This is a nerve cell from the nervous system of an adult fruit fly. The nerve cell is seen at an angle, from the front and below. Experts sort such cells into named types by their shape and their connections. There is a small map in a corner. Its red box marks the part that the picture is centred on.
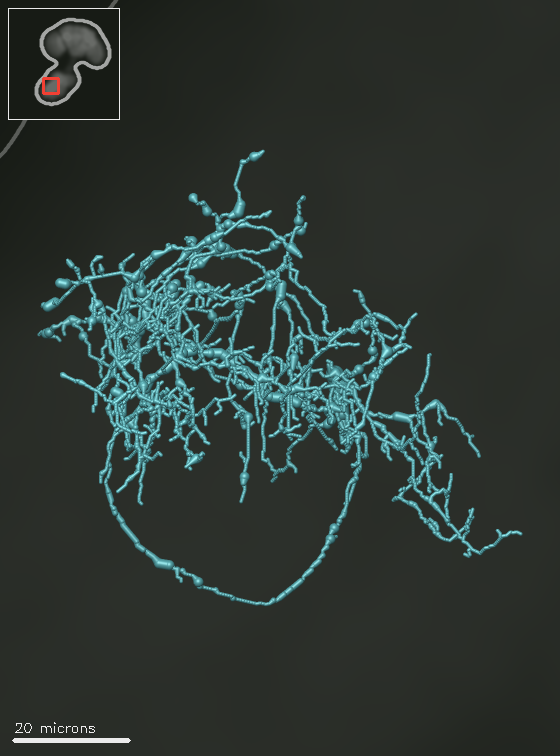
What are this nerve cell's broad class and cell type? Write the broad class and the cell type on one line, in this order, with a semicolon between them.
nerve-cord intrinsic neuron; INXXX376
